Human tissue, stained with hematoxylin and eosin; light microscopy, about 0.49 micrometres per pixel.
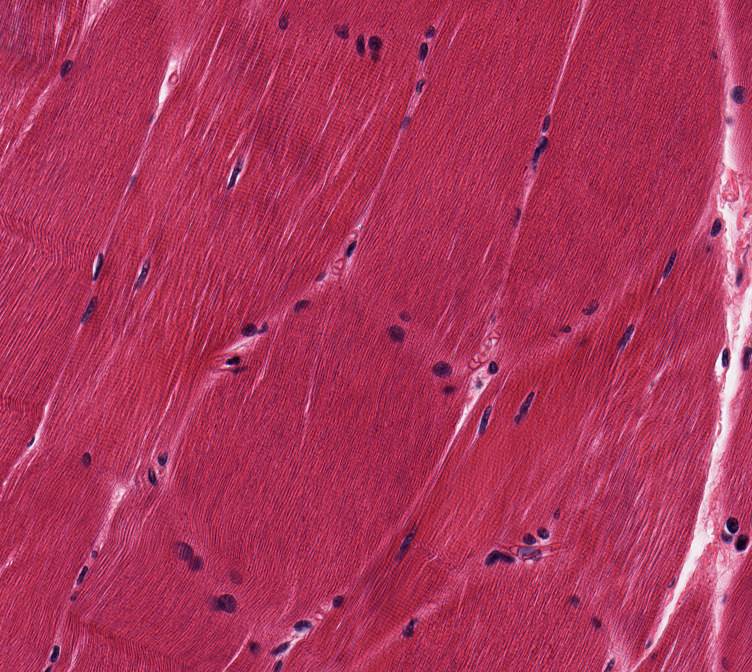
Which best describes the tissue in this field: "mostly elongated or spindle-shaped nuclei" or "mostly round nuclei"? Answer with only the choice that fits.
Mostly elongated or spindle-shaped nuclei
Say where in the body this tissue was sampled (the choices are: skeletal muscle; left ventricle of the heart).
skeletal muscle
